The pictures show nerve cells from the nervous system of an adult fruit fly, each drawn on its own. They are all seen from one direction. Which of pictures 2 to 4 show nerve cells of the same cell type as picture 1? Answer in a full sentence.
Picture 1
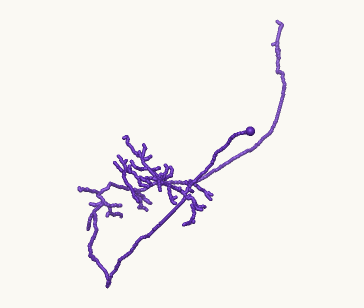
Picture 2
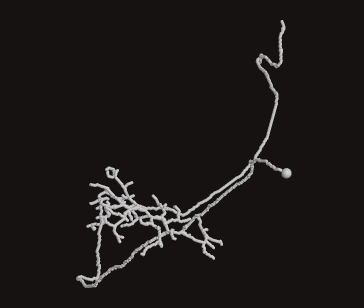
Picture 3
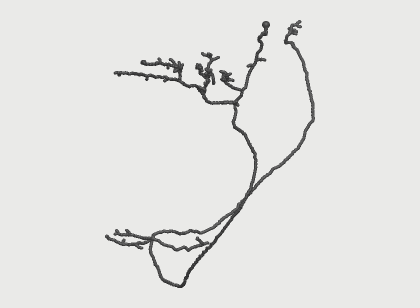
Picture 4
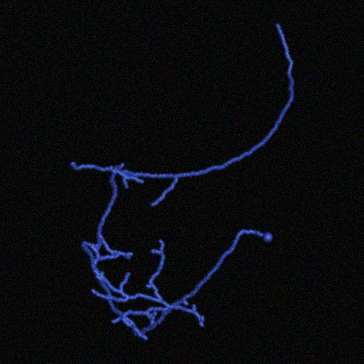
Picture 2 and picture 4 are of the same cell type.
